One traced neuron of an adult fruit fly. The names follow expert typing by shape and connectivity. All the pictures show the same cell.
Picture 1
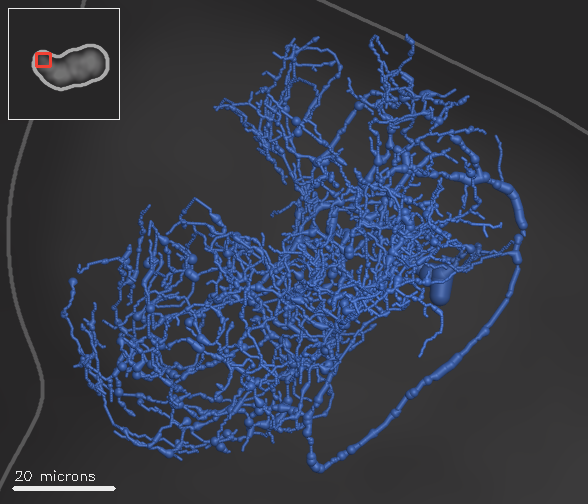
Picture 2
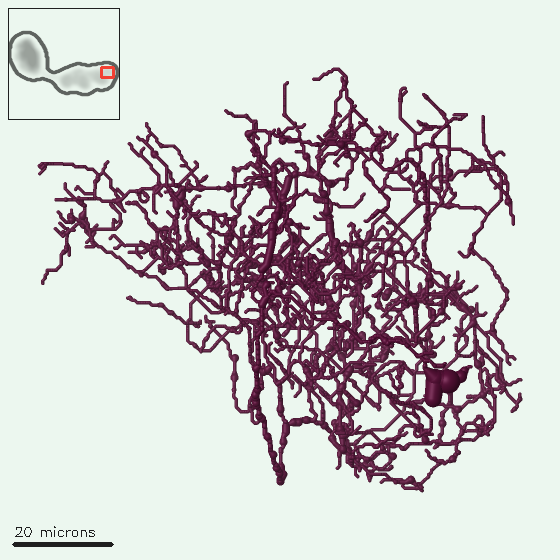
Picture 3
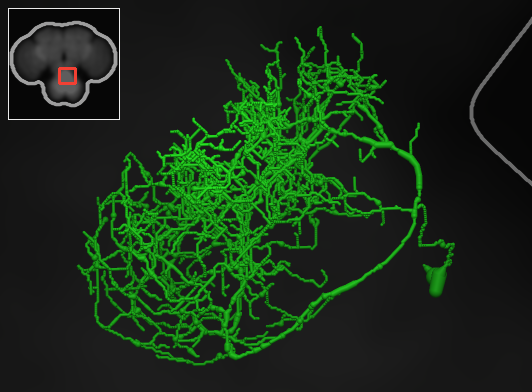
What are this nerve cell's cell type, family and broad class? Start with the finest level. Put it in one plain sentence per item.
Type INXXX290 of hemilineage 13B, a nerve-cord intrinsic neuron.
